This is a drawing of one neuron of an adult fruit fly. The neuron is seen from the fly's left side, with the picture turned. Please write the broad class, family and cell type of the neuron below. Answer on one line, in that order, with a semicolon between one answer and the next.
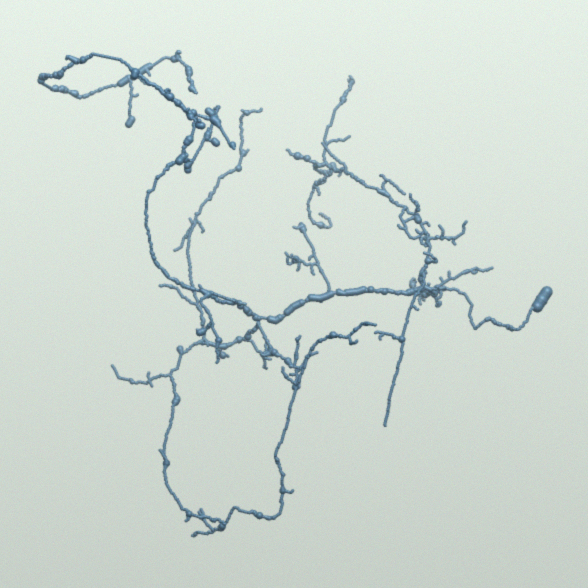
nerve-cord intrinsic neuron; hemilineage 06B; IN06B072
